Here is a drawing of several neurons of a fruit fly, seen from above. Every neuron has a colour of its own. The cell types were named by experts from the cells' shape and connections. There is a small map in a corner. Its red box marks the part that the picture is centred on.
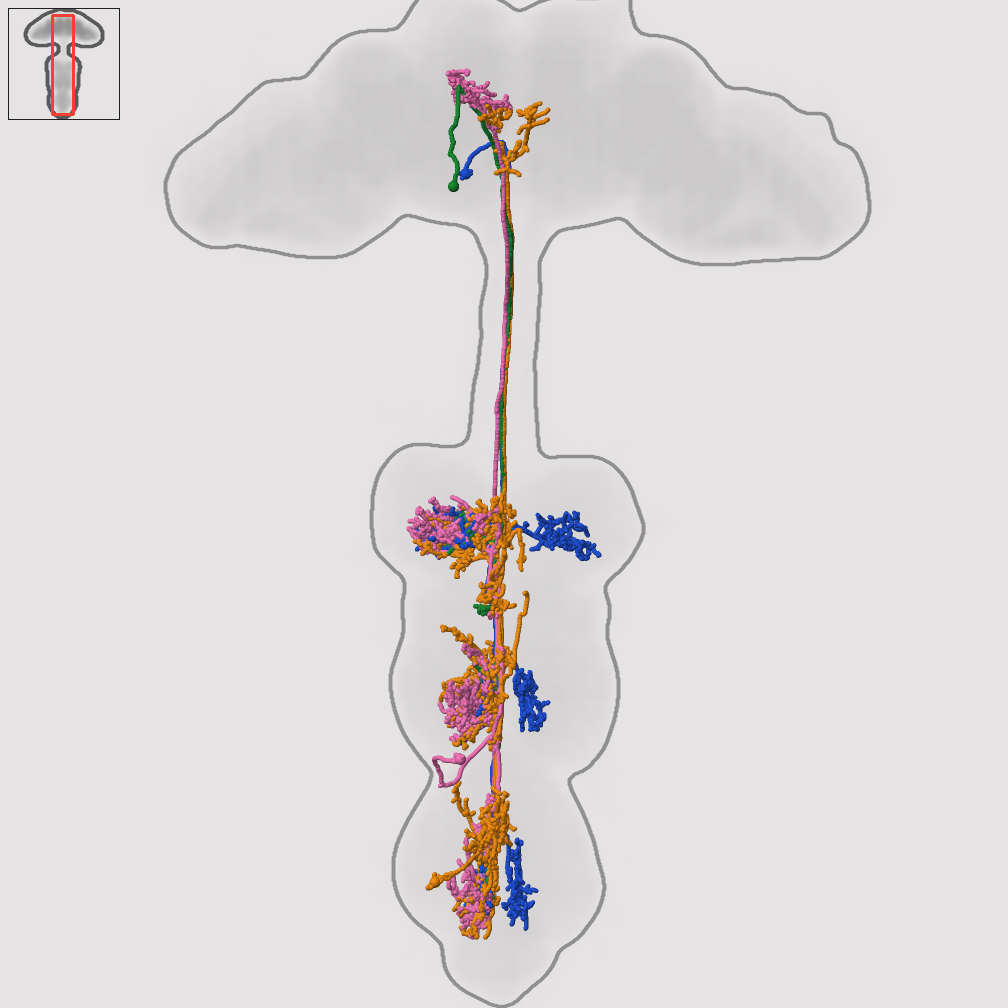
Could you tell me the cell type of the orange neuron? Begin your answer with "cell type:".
cell type: AN17A009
